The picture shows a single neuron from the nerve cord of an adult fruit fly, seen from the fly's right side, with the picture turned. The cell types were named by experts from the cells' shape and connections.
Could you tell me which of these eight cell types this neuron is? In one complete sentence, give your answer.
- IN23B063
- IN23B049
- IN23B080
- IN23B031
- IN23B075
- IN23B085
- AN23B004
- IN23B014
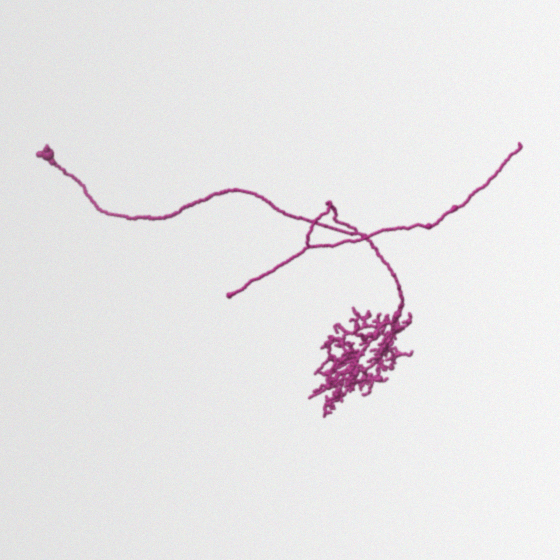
The cell type designation of this neuron is IN23B075.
